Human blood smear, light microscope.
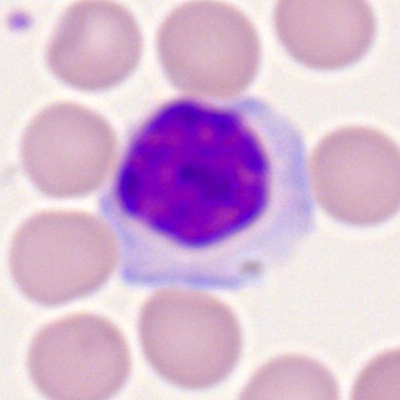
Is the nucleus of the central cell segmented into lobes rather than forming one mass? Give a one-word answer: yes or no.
No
